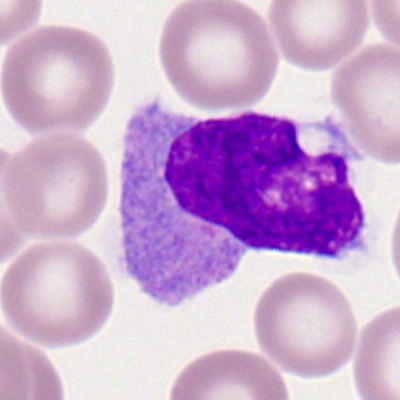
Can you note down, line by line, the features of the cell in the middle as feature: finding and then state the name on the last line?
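Nucleus: single unlobed mass, irregular edge
Notch: small, cutting into upper right nuclear edge
Chromatin: dense, deep purple
Cytoplasm: abundant, pale lilac-blue
Name: monocyte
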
